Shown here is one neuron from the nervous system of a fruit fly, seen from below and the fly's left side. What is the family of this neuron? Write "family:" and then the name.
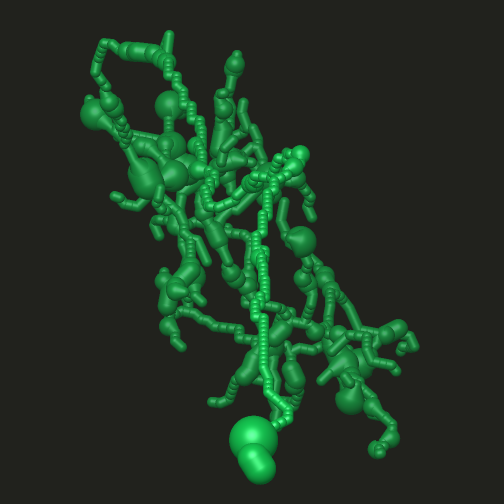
family: Li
